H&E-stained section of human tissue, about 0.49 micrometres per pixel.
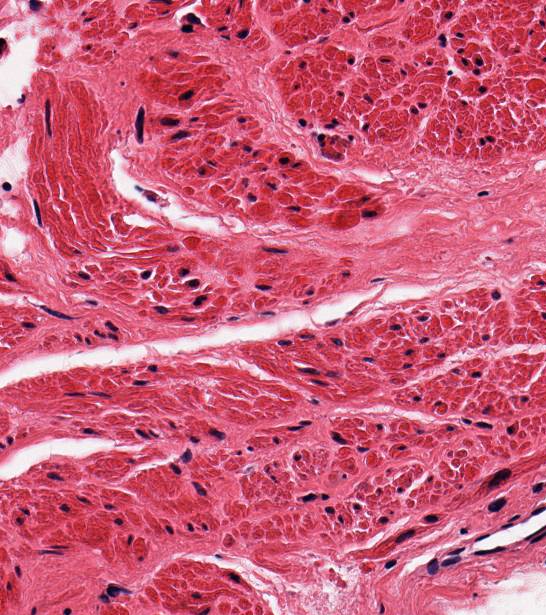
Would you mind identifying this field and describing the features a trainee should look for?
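That's fibromuscular stroma, mostly. Smooth muscle bundles fill the field, parted by strands of paler pink, fibrillary connective tissue with scattered dark spindle-shaped nuclei. In the lengthwise bundle at upper left the nuclei are elongated and cigar-shaped, the cytoplasm deeply eosinophilic, with no cross-striations.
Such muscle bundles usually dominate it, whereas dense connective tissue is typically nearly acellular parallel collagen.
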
